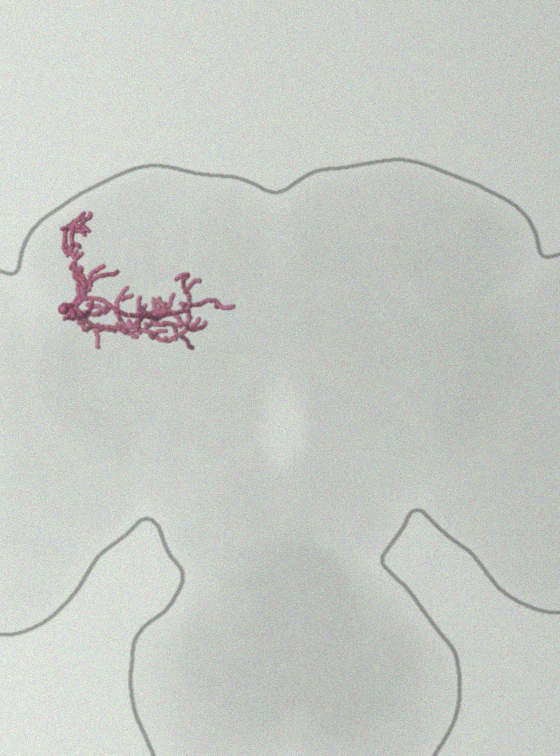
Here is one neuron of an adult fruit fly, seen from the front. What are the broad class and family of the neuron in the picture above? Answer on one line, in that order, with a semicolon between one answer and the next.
central-brain intrinsic neuron; hemilineage SLPa&l1_anterior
